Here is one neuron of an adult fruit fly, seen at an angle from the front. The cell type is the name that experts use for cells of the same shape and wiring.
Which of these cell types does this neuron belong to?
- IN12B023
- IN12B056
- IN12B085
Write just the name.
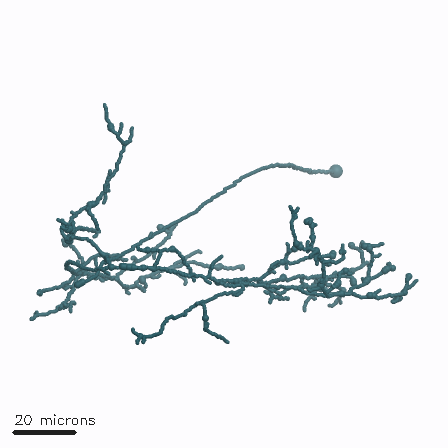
IN12B056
